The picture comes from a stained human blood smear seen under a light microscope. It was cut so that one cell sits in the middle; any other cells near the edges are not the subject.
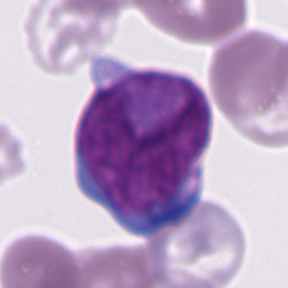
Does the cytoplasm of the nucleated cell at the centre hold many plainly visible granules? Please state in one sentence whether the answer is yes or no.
No, there is no granule to be seen in the cell's cytoplasm.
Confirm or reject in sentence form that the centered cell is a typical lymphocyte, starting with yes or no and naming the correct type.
No, in this crop the middle cell is a myeloblast, not a typical lymphocyte.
